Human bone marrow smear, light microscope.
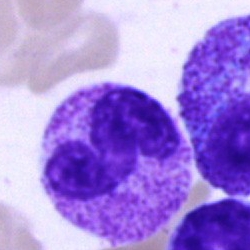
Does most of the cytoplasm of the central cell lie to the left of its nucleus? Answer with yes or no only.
No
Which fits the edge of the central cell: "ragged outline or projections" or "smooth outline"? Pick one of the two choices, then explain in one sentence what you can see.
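Smooth outline. The cell has a round, smooth outline.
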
